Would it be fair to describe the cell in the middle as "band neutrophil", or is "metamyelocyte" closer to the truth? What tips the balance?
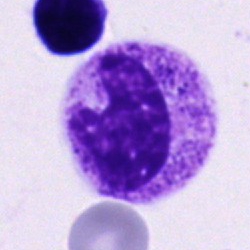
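This one is a metamyelocyte. Look at the nucleus: it has a notch cut into its upper-left side, and it sits off-centre, pushed toward the left of the cell.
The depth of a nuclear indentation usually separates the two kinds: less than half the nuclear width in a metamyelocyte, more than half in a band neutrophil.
The cytoplasm forms its widest band on the right side, and many fine purple granules are scattered through it.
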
